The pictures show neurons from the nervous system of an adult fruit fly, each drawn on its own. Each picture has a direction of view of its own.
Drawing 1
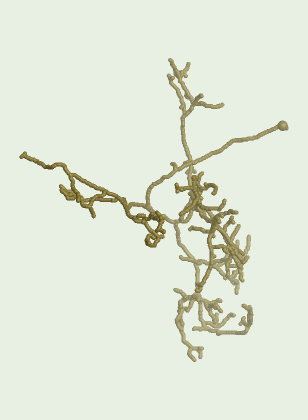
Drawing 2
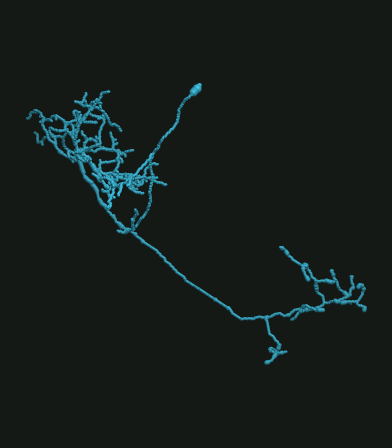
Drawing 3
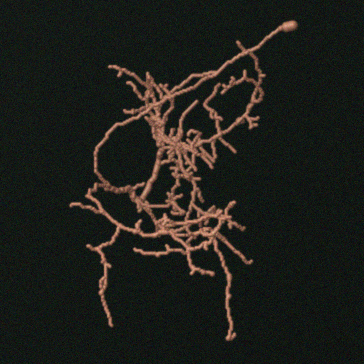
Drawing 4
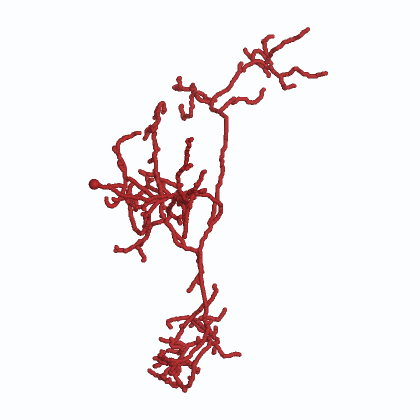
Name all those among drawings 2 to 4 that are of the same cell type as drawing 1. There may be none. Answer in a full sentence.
Drawing 4 is of the same cell type.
